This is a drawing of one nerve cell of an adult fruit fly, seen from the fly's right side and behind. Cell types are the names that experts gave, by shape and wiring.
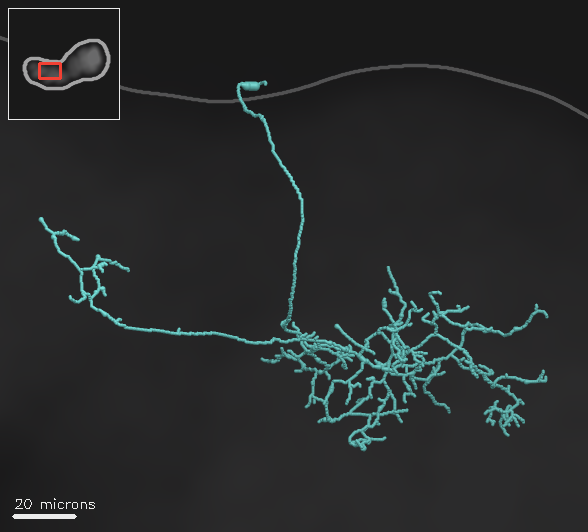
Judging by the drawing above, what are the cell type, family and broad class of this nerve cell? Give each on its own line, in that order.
IN11A027_c
hemilineage 11A
nerve-cord intrinsic neuron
